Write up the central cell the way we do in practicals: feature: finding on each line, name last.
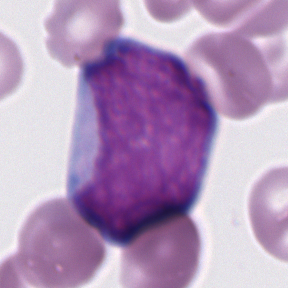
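Outline: angular, several straight edges, not smoothly round
Nucleus: fills most of the cell
Cytoplasm: pale blue, mainly a narrow crescent left of the nucleus
Name: myeloblast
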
